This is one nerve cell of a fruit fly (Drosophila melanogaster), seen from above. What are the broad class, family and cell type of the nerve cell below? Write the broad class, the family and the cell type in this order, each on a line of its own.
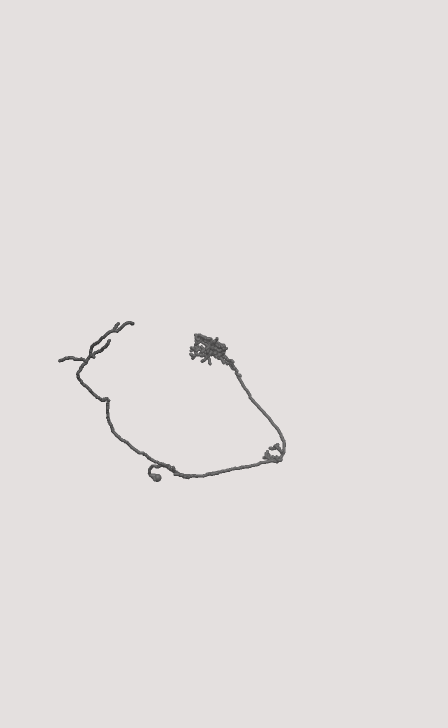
visual projection neuron
LLPC
LLPC4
